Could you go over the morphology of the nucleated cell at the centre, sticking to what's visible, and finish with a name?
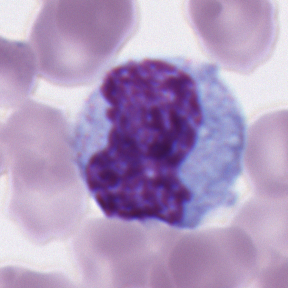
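The nucleus has irregular, notched margins and lies off-centre toward the left of the cell. The broadest band of cytoplasm is on the right, and the cytoplasm contains fine, faint pinkish-purple dots. The nucleus fills about 60% of the cell's area. This cell is a monocyte.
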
